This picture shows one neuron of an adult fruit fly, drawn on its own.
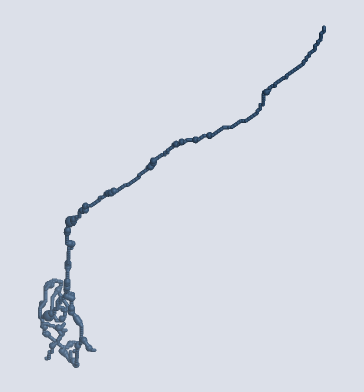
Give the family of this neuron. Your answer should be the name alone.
class gustatory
